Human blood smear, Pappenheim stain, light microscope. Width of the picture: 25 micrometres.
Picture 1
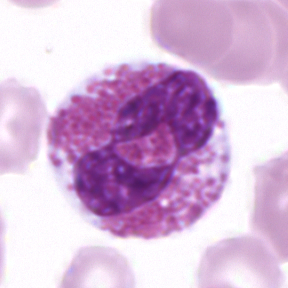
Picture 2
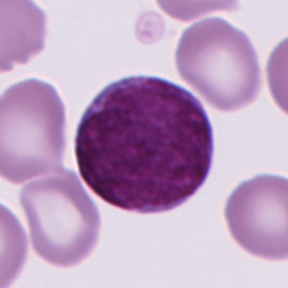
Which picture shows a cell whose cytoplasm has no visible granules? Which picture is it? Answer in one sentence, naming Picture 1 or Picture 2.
In picture 2, no granules can be seen in the cytoplasm of the cell.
